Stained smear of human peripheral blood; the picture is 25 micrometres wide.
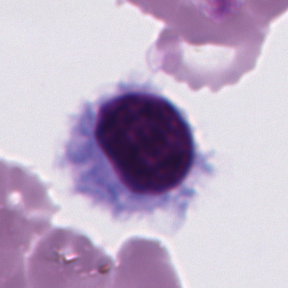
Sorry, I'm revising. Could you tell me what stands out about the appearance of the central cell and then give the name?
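All the way around, the edge of the cell is ragged with many fine hair-like projections. The chromatin is dense and stains dark purple. Pale blue cytoplasm is widest on the lower-left side of the nucleus. The cell shown is a hairy cell.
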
